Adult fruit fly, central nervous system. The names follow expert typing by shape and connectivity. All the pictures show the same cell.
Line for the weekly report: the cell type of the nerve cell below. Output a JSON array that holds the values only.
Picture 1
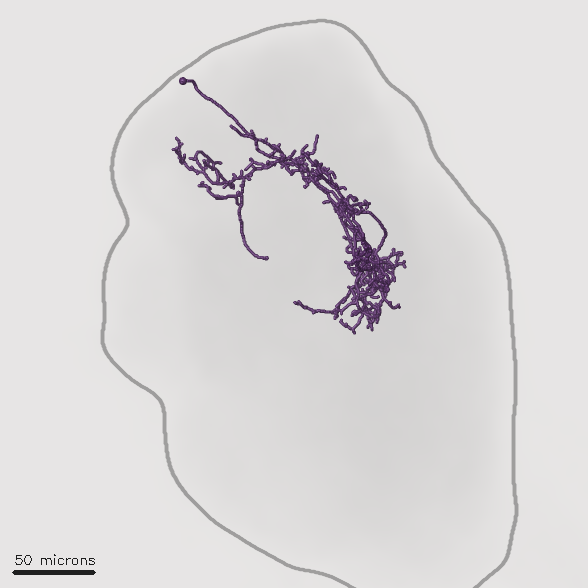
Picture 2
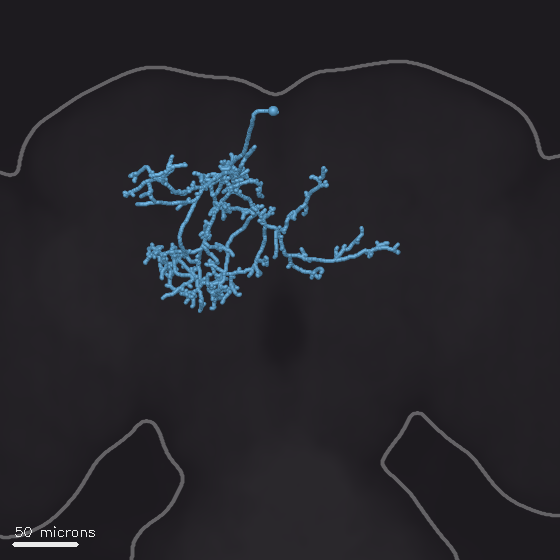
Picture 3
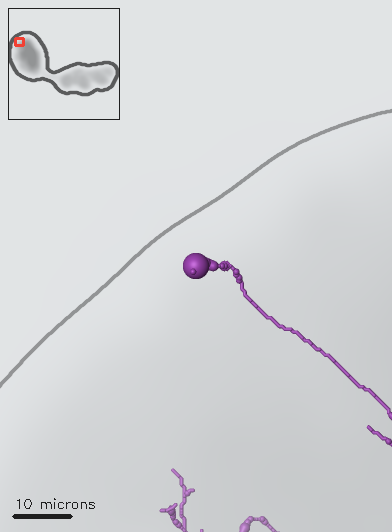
["PS002"]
